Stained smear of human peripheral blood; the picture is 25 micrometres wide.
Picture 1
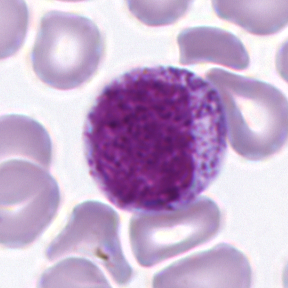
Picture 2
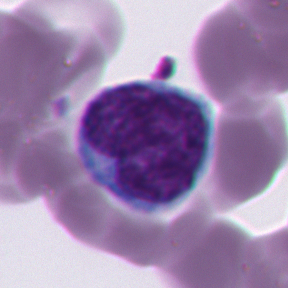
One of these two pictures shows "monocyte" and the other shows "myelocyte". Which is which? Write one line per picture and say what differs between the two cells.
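Picture 1: myelocyte. Dark purple granules are scattered throughout the cytoplasm.
Picture 2: monocyte. No granules are visible in the cytoplasm.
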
